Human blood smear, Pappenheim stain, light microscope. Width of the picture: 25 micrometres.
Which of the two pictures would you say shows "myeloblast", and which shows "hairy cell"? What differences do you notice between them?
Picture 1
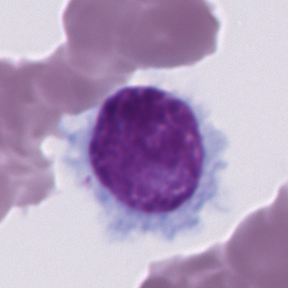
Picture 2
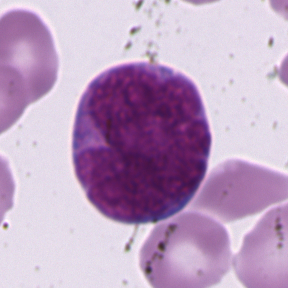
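Hairy cell: picture 1. Myeloblast: picture 2. Picture 1 nucleus round to slightly oval, about 11 by 10 micrometres, no indentation, no distinct nucleolus. Cytoplasm pale grey-blue. Red cells at upper left and lower right, not overlapping the nucleus. Picture 2 cell about 13 micrometres across, outline round to slightly oval and smooth. Nucleus fills almost the whole cell; a fold or cleft runs into it from the left side.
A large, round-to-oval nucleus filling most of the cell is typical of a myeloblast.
Cytoplasm a thin blue rim, mainly along the left edge; no granules, no vacuoles in the cell. Apart on two counts: unindented nucleus in picture 1, cleft nucleus in picture 2; pale grey-blue cytoplasm in picture 1, thin blue rim in picture 2.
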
